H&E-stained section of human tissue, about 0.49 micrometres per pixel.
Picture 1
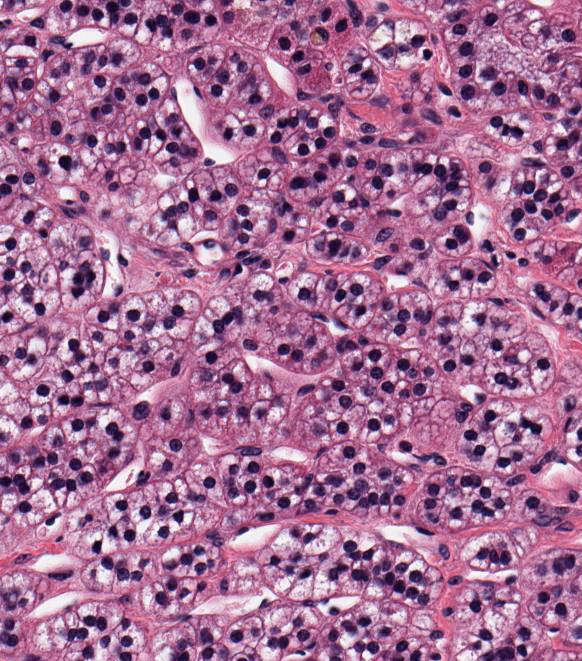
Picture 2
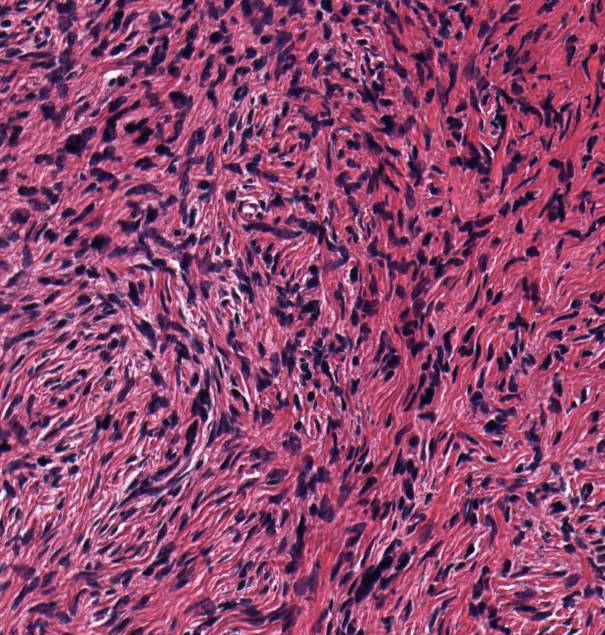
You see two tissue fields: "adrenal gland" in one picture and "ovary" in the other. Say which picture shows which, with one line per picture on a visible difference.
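Picture 1: adrenal gland. Each cell has a single small, round, dark-staining nucleus.
Picture 2: ovary. The nuclei are dark-staining and mostly elongated with tapered or wavy ends.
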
